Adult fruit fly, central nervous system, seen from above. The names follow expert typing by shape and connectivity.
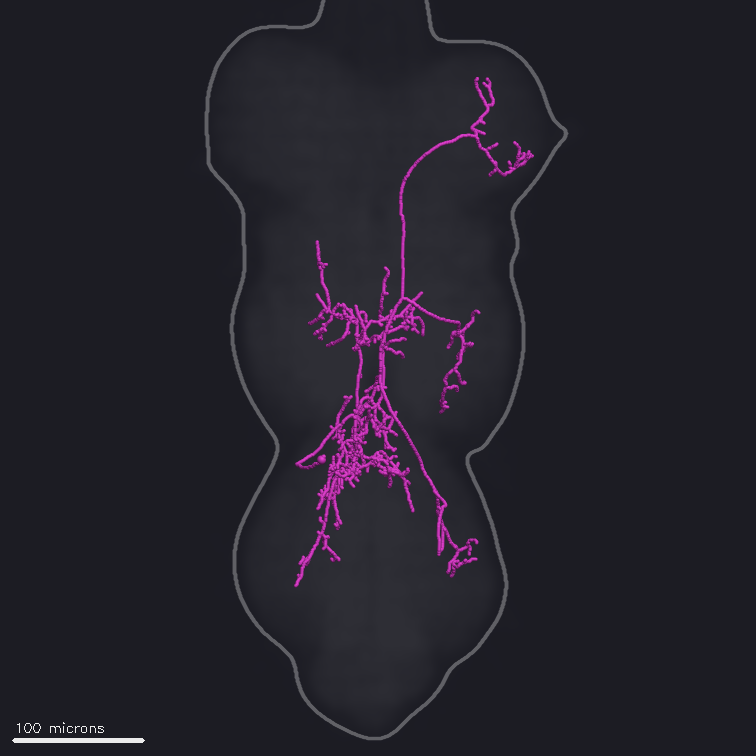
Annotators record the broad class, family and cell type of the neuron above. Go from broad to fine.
nerve-cord intrinsic neuron; hemilineage 18B; IN18B011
